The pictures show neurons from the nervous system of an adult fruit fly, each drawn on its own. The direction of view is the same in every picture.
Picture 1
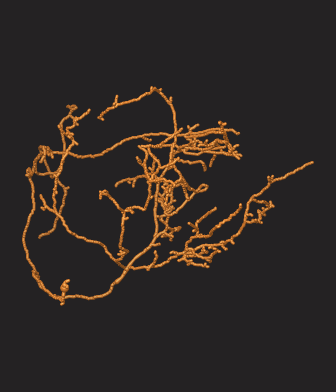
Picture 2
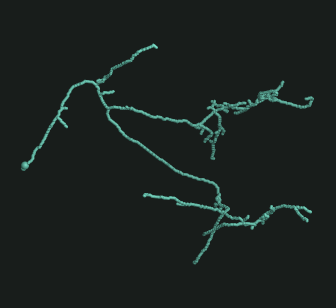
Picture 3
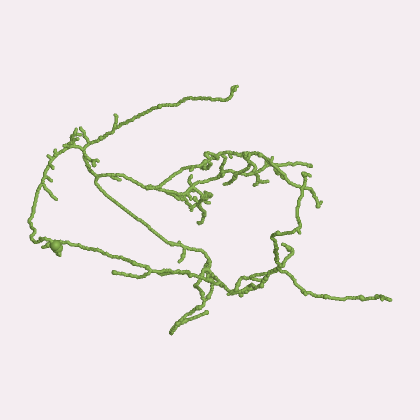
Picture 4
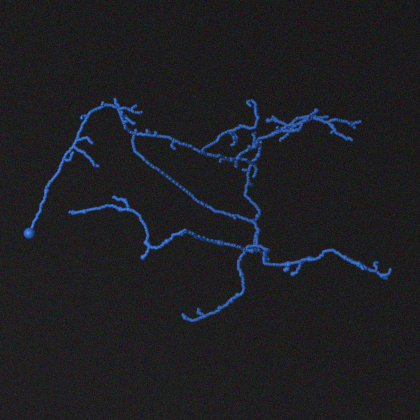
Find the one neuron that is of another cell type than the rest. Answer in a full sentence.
Picture 1 is the odd one out.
